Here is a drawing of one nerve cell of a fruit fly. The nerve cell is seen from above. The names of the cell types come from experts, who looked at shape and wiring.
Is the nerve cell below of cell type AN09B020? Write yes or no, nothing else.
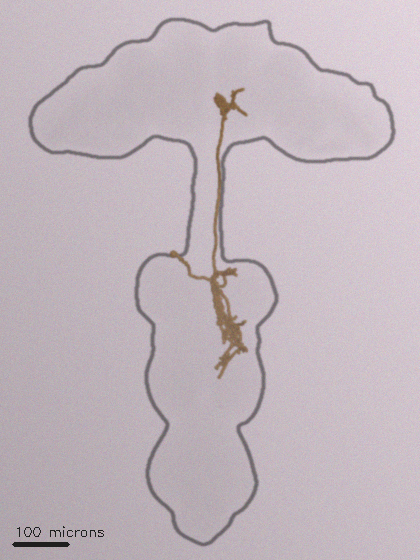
yes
